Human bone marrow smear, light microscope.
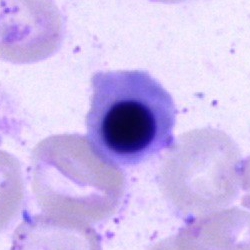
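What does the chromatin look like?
Uniformly dense and nearly black, with no visible pattern.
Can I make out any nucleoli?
No, none are visible in the nucleus.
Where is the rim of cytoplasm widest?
Above the nucleus, and I find no visible granules in it.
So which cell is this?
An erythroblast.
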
